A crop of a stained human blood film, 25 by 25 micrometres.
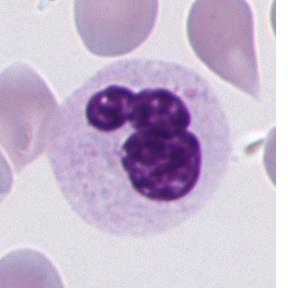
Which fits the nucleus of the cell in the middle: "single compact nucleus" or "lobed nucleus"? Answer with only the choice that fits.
Lobed nucleus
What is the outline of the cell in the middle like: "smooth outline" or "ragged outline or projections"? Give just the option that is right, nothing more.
Smooth outline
